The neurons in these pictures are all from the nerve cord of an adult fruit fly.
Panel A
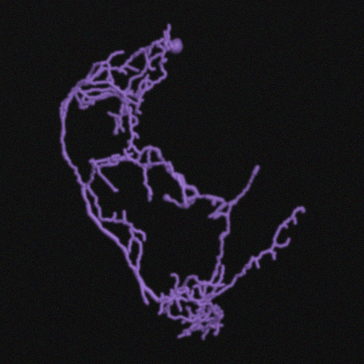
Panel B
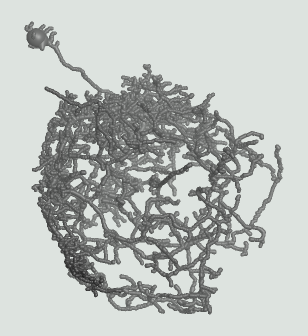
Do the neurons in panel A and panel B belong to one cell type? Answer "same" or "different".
different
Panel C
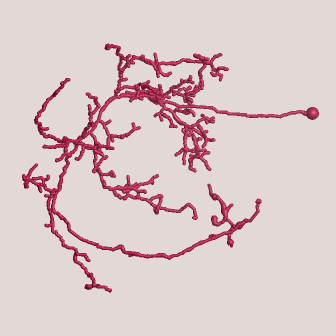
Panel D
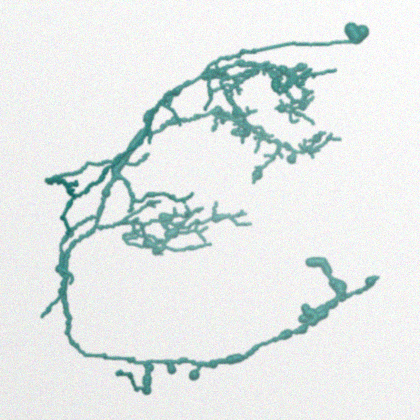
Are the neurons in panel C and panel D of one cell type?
same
